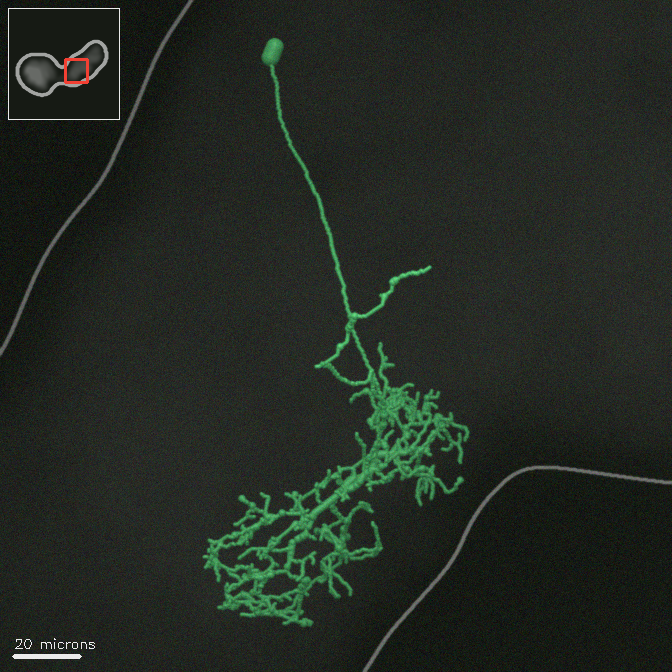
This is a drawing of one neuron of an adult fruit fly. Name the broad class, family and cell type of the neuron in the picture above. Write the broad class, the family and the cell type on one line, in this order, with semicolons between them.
nerve-cord intrinsic neuron; hemilineage 23B; IN23B023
